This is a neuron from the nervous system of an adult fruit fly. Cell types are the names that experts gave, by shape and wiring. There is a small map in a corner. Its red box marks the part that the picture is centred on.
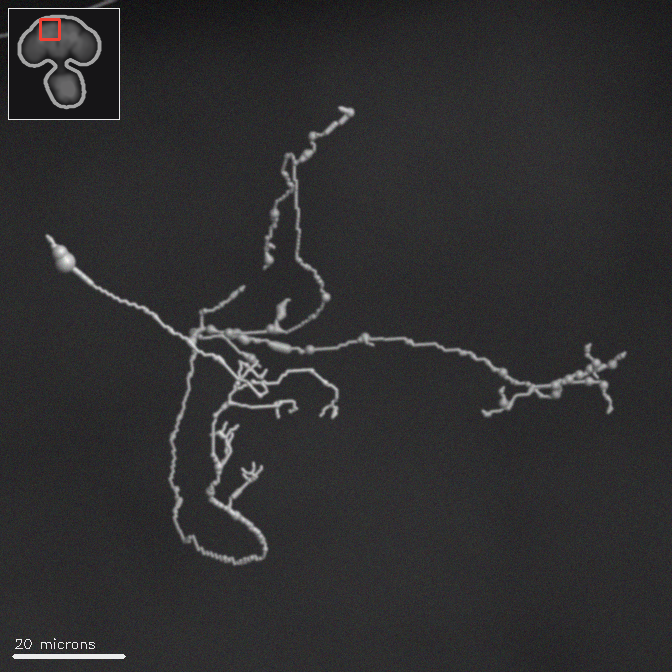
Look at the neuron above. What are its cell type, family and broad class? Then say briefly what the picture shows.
It is of cell type KCa'b'-m. The name of its family is class Kenyon Cell. It is a central-brain intrinsic neuron. The cell body can be seen on the left of the picture. From left to right in the picture it spans about 110 microns.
